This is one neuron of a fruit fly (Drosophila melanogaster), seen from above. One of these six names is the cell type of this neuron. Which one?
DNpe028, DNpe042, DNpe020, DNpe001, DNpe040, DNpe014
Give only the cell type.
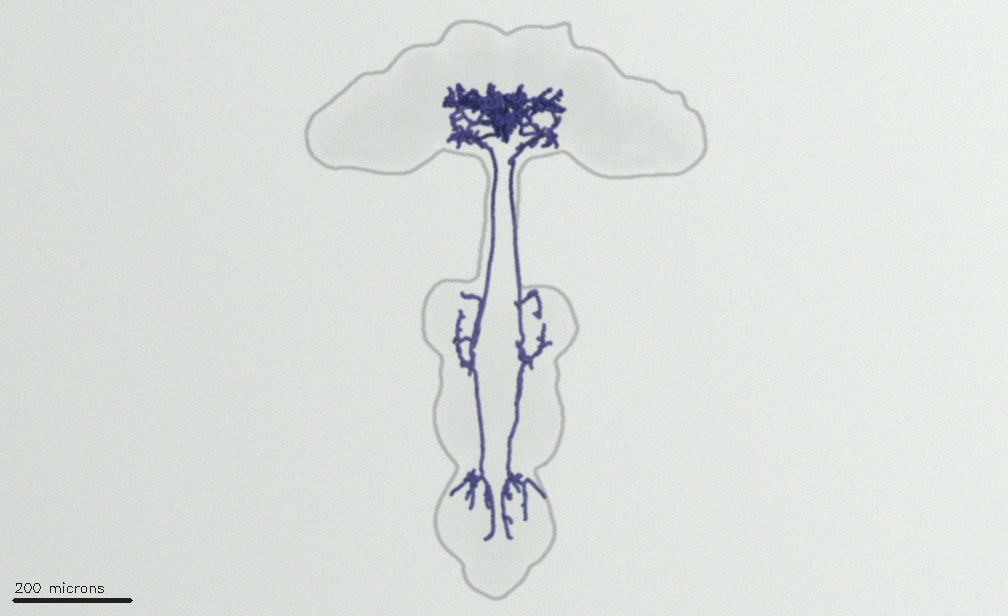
DNpe020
